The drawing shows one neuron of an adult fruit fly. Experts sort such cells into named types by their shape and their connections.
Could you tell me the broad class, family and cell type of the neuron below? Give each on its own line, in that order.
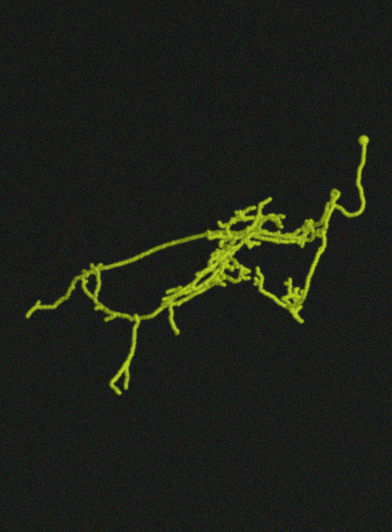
central-brain intrinsic neuron
hemilineage LHl1
ICL008m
